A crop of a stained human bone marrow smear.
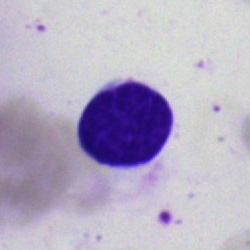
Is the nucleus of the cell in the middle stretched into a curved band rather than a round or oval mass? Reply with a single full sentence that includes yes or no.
No, the nucleus has not been drawn out into a band and is a compact round or oval mass.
